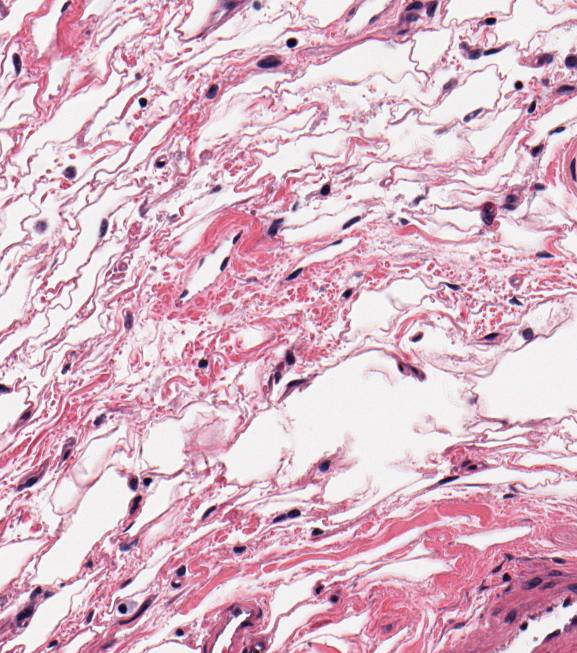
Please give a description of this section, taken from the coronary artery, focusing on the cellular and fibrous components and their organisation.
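Let me work through this field slowly. Sparse fibroblasts, their nuclei dark and spindle-shaped, lie scattered along the fibres. Toward the bottom right, a band of denser tissue runs along, and it is more deeply eosinophilic than the rest. I can find no epithelium anywhere in the field, and no fat cells either.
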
